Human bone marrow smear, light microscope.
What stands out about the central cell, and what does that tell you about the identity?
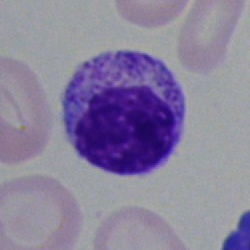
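Central cell: outline round, smooth. Nucleus in lower part of cell. Cytoplasm filled with many purple granules; no vacuoles. Cell: myelocyte.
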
